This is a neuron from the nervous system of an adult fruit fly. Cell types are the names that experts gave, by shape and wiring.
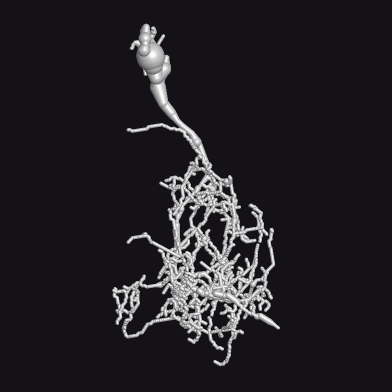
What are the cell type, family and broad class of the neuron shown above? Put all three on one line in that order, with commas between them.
EN00B027, hemilineage 00B, efferent neuron of the nerve cord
